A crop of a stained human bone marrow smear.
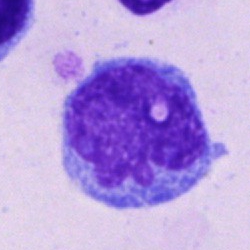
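Monocyte in the middle of this stained bone marrow smear, with a roughly round outline and a small bulge on its right edge. Up in the right part of the nucleus there's a single small, pale, round clear spot. The cytoplasm is blue, widest in the band below the nucleus, and shows no distinct granules.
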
